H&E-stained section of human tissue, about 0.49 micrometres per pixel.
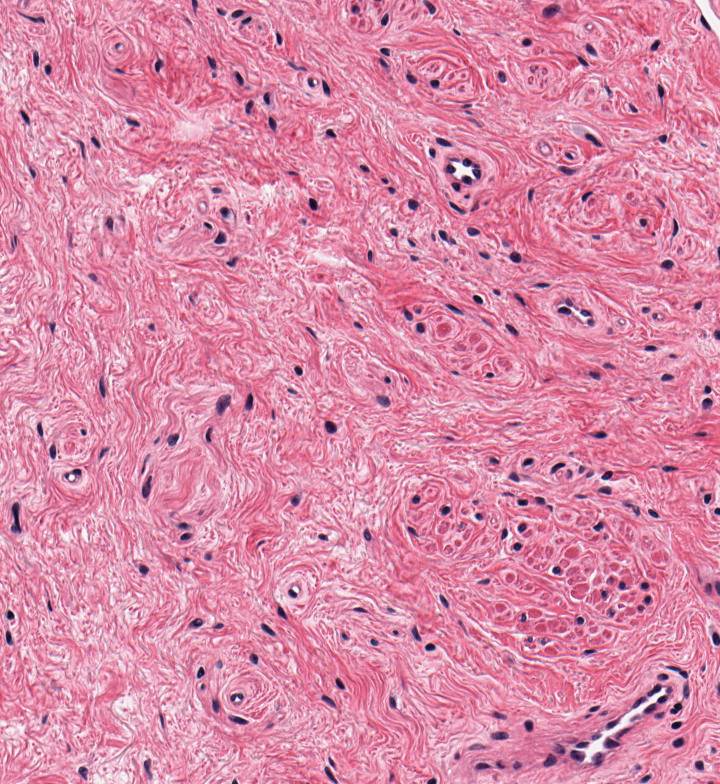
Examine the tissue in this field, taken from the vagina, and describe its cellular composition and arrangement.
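All dense pink collagenous stroma, no epithelium or glands. The collagen fibres are wavy, running in varying directions rather than one parallel sheet. Stromal cells are sparse, with small dark oval to spindle-shaped nuclei. Small concentric whorls of collagen and flattened cells are scattered about, say at lower centre and mid left.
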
